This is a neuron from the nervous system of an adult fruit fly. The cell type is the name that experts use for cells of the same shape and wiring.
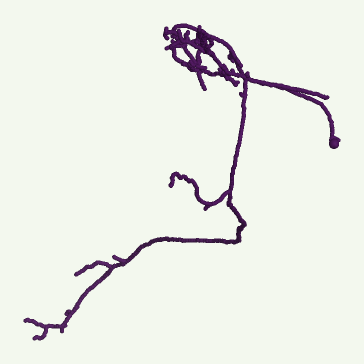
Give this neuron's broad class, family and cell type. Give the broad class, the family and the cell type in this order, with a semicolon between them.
ascending neuron; hemilineage 07B; AN07B069_b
